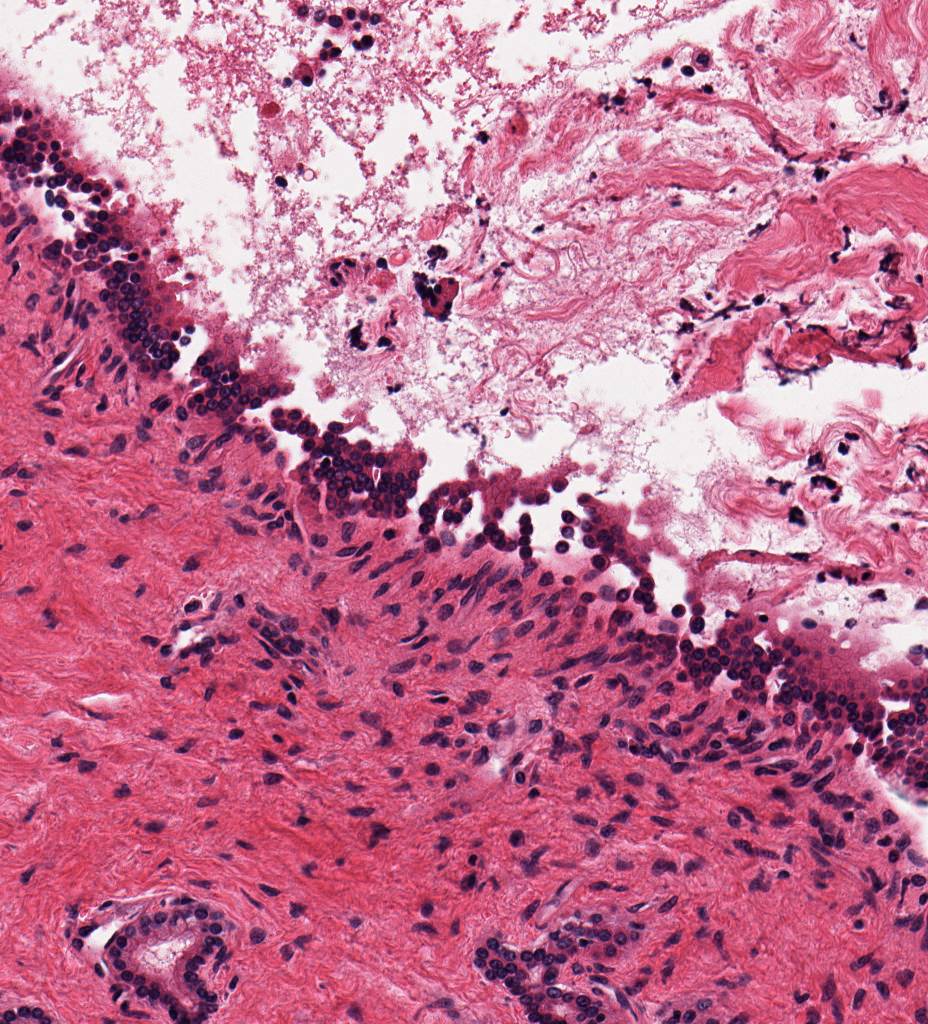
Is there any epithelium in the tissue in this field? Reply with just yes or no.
Yes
